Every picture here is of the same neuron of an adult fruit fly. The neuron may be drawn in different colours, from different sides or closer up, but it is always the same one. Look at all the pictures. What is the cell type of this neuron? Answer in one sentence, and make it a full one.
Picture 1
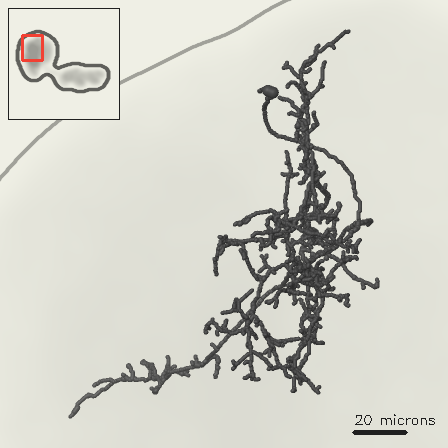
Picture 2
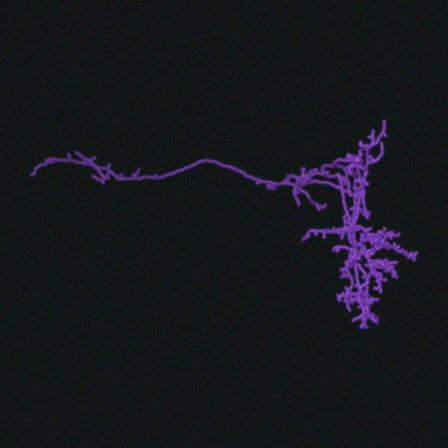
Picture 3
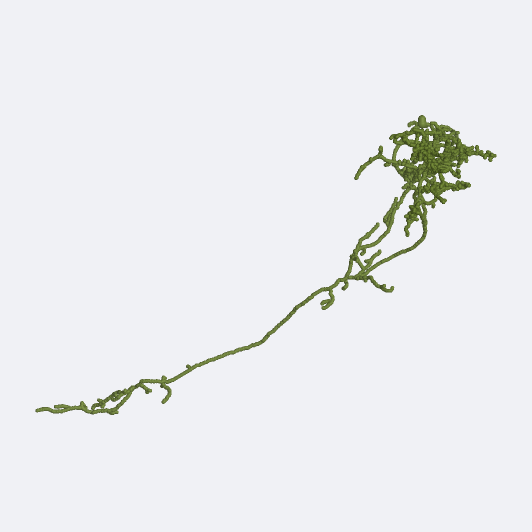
By its cell type, the neuron is AVLP048.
